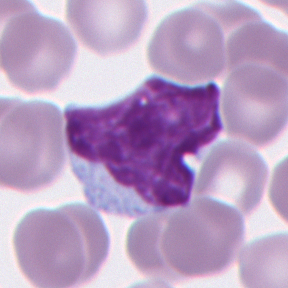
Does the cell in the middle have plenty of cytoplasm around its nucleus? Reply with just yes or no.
No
